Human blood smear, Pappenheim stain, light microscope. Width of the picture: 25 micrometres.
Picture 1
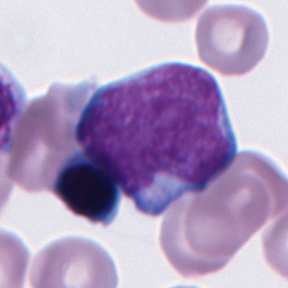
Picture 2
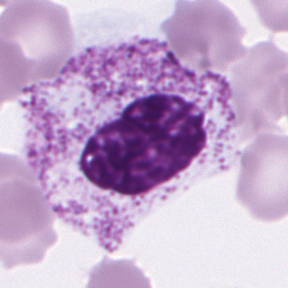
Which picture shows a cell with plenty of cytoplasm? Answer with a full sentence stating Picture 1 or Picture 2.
Picture 2 holds the cell with plentiful cytoplasm.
